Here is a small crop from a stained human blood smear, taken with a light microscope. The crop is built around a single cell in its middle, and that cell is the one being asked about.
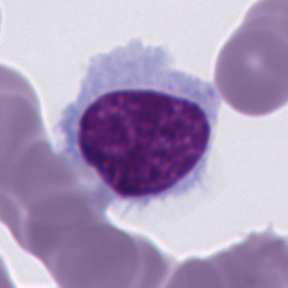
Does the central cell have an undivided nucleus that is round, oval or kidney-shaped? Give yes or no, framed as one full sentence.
Yes, within this cell the nucleus is one round, oval or kidney-shaped compact mass.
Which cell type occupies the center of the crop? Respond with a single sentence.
The cell under consideration, at the middle of the crop, is a hairy cell.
